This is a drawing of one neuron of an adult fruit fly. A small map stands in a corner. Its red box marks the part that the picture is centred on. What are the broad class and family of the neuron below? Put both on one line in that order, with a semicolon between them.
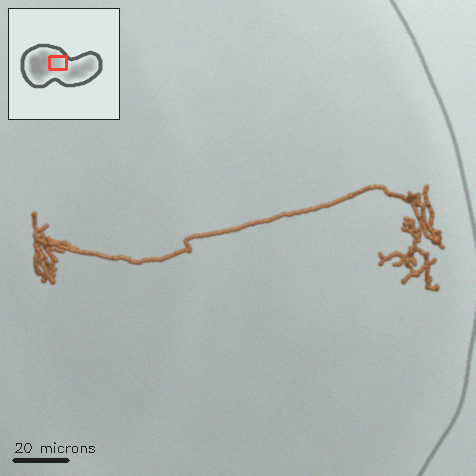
optic-lobe intrinsic neuron; Tm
